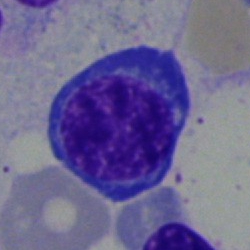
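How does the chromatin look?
Coarse and clumped, dark purple, with paler gaps between clumps.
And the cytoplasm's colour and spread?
Deep, intense blue, its rim widest above the nucleus, with a paler zone along the nucleus's upper side.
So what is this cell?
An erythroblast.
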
